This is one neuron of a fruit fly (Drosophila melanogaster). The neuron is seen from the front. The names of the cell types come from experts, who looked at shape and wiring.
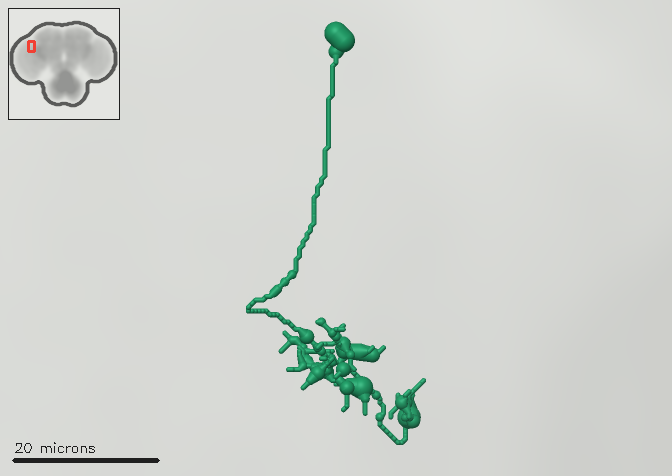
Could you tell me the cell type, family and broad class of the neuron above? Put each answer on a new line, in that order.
Mi9
Mi
optic-lobe intrinsic neuron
